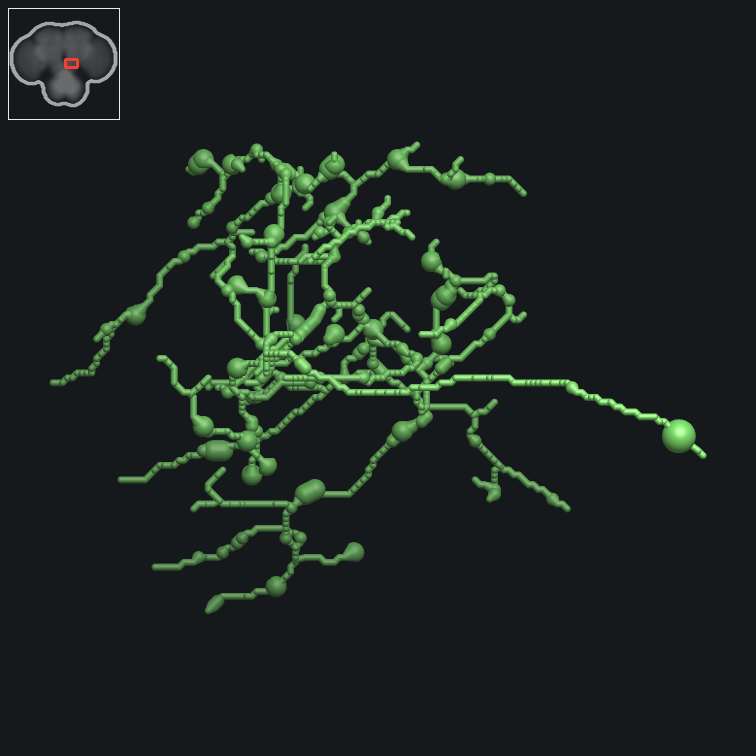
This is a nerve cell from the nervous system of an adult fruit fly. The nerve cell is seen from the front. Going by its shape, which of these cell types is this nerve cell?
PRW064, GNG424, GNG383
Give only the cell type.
GNG383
